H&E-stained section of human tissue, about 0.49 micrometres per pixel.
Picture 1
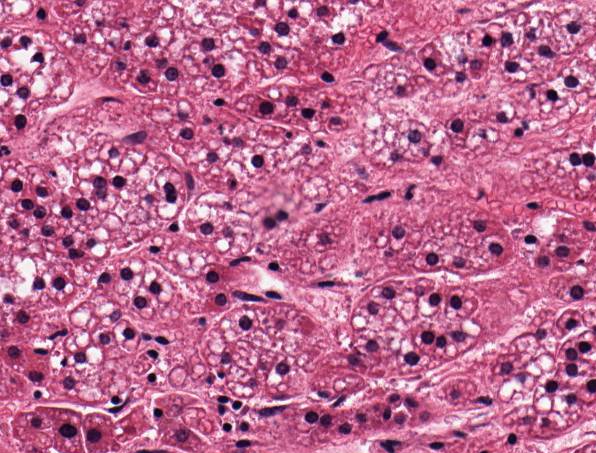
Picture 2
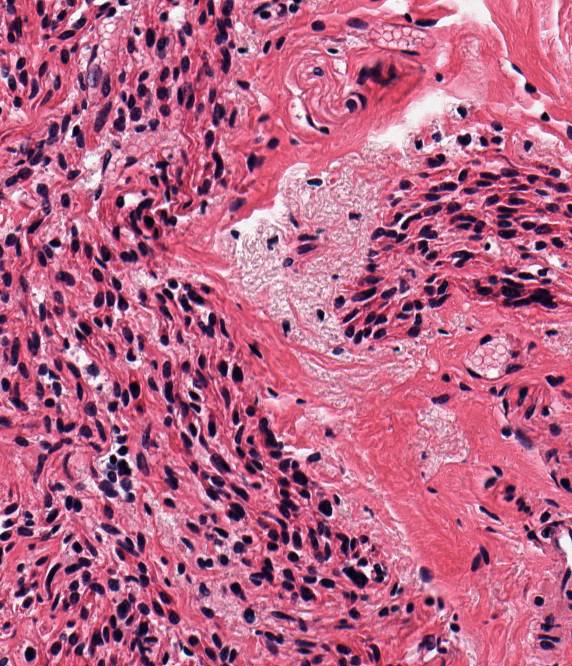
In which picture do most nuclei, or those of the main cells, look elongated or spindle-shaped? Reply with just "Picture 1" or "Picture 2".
Picture 2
